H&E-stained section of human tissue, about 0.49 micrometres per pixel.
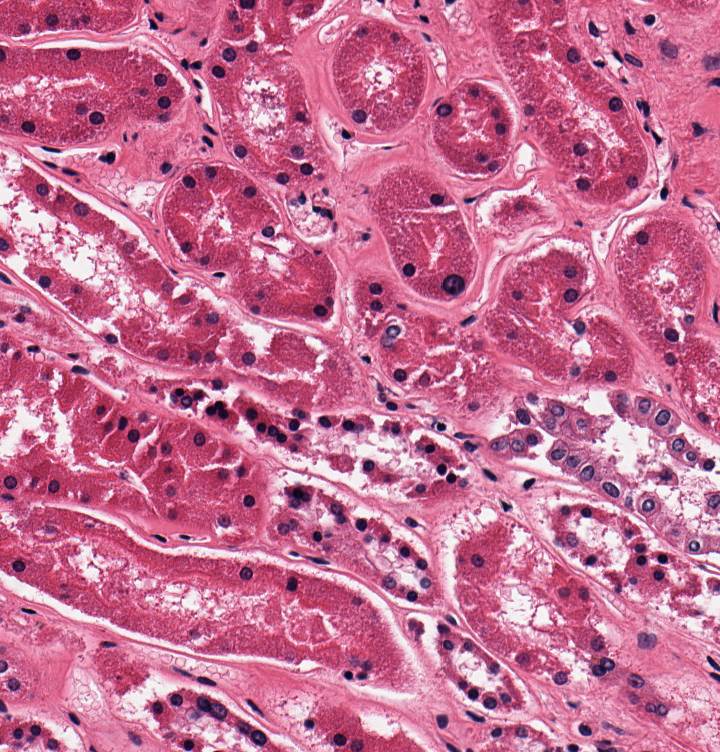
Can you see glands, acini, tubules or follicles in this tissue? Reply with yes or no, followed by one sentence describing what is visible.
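Yes. The field is packed with closely set tubules; those in the upper middle are cut in round cross-section, and many in the left and lower half are cut lengthwise, running obliquely from upper left to lower right.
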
